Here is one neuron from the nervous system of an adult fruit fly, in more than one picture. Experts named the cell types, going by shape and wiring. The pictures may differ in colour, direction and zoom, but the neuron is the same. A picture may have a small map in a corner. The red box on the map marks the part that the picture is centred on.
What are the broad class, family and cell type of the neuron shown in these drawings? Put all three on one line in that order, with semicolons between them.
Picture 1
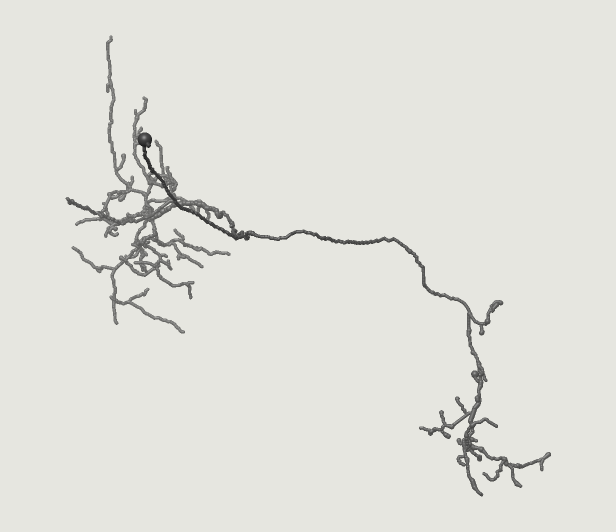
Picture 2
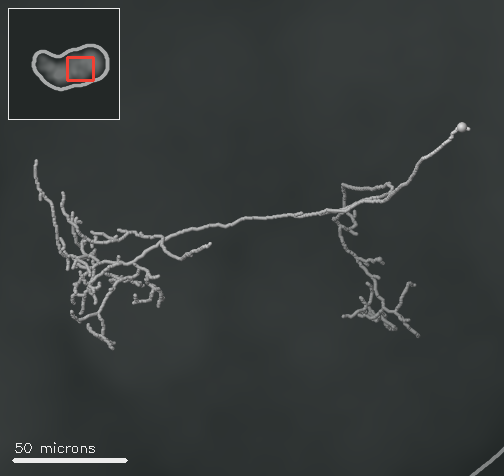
central-brain intrinsic neuron; hemilineage WEDd2; CB0390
